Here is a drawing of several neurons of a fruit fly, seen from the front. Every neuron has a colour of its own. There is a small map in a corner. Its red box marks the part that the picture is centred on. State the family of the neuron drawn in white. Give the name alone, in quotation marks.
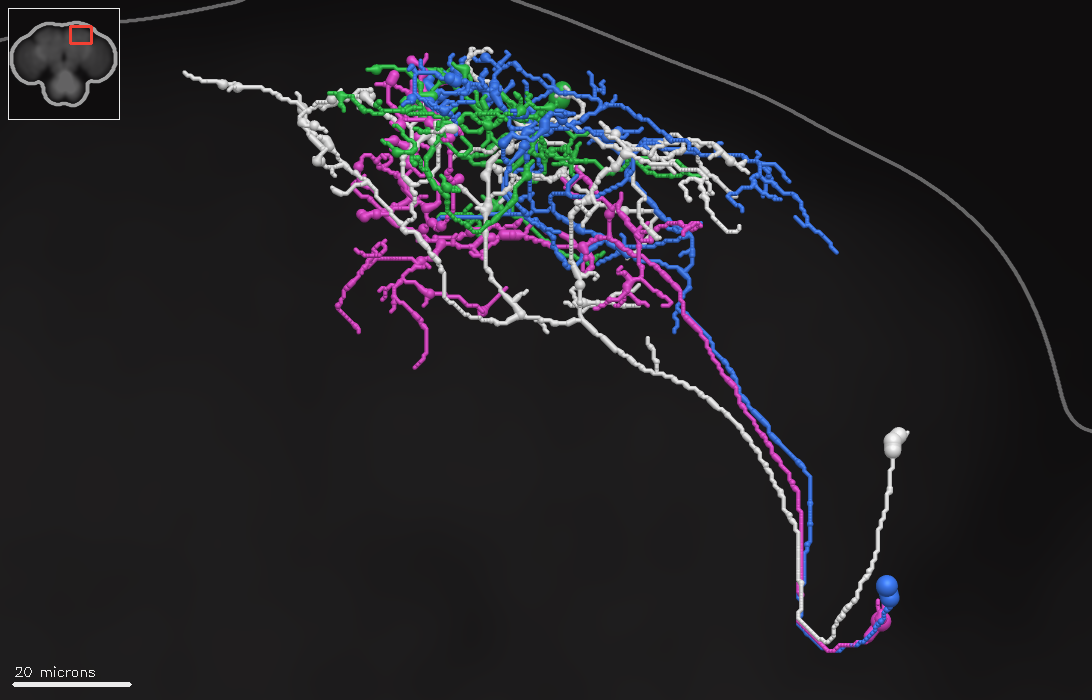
"hemilineage SLPal3_and_SLPal4_dorsal"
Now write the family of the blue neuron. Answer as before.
"hemilineage SLPal5"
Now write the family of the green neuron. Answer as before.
"hemilineage LHd2"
